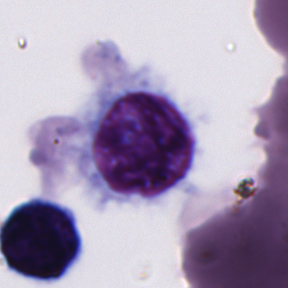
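Hairy cell in a stained smear of peripheral blood. Many fine, hair-like projections line the cell border, and the pale greyish-blue cytoplasm spreads mostly to the upper left and left of the nucleus. The nuclear chromatin looks mottled rather than evenly dense.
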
